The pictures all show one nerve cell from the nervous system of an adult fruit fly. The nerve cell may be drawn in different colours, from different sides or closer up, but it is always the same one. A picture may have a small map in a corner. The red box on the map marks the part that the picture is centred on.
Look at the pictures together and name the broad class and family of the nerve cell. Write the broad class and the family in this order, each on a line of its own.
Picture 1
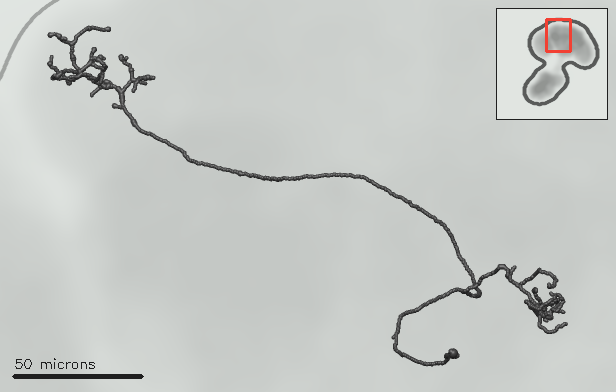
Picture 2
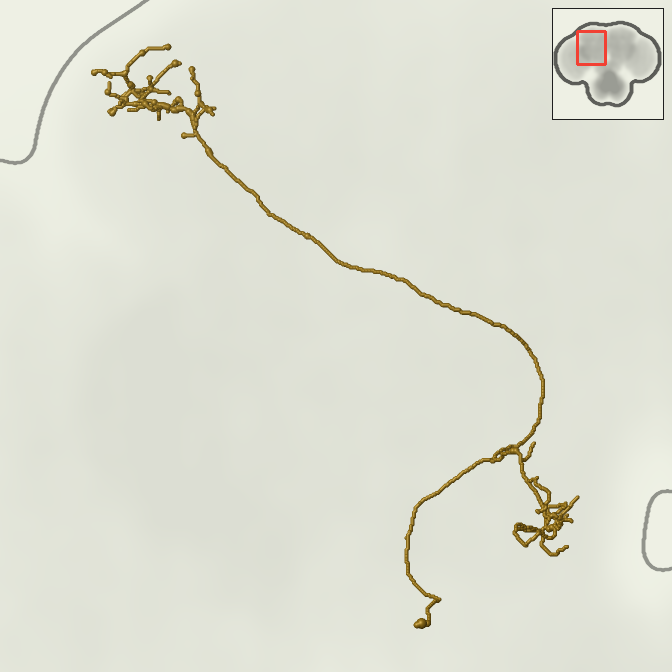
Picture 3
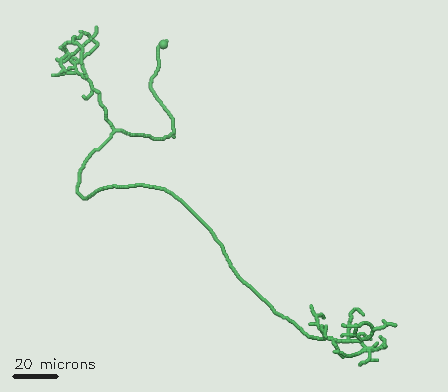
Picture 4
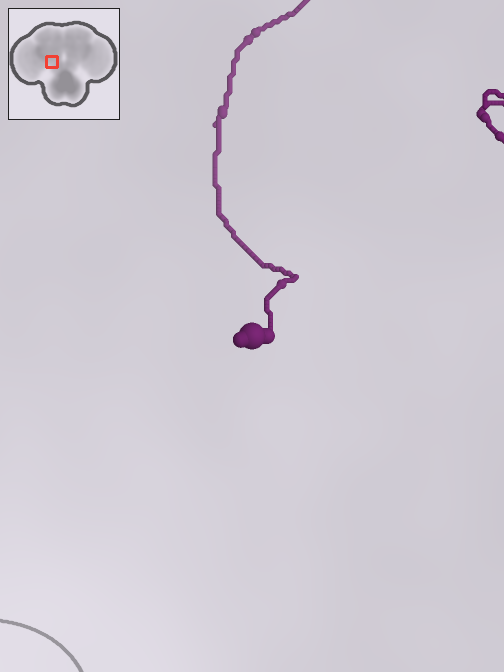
central-brain intrinsic neuron
hemilineage ALv1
